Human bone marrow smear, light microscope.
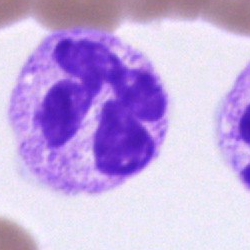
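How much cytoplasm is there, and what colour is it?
Plentiful, and pale lilac.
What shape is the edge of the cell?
Round and smooth.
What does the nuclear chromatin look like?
Dark purple and densely clumped, with no nucleoli visible in the nucleus.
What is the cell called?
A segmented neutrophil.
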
